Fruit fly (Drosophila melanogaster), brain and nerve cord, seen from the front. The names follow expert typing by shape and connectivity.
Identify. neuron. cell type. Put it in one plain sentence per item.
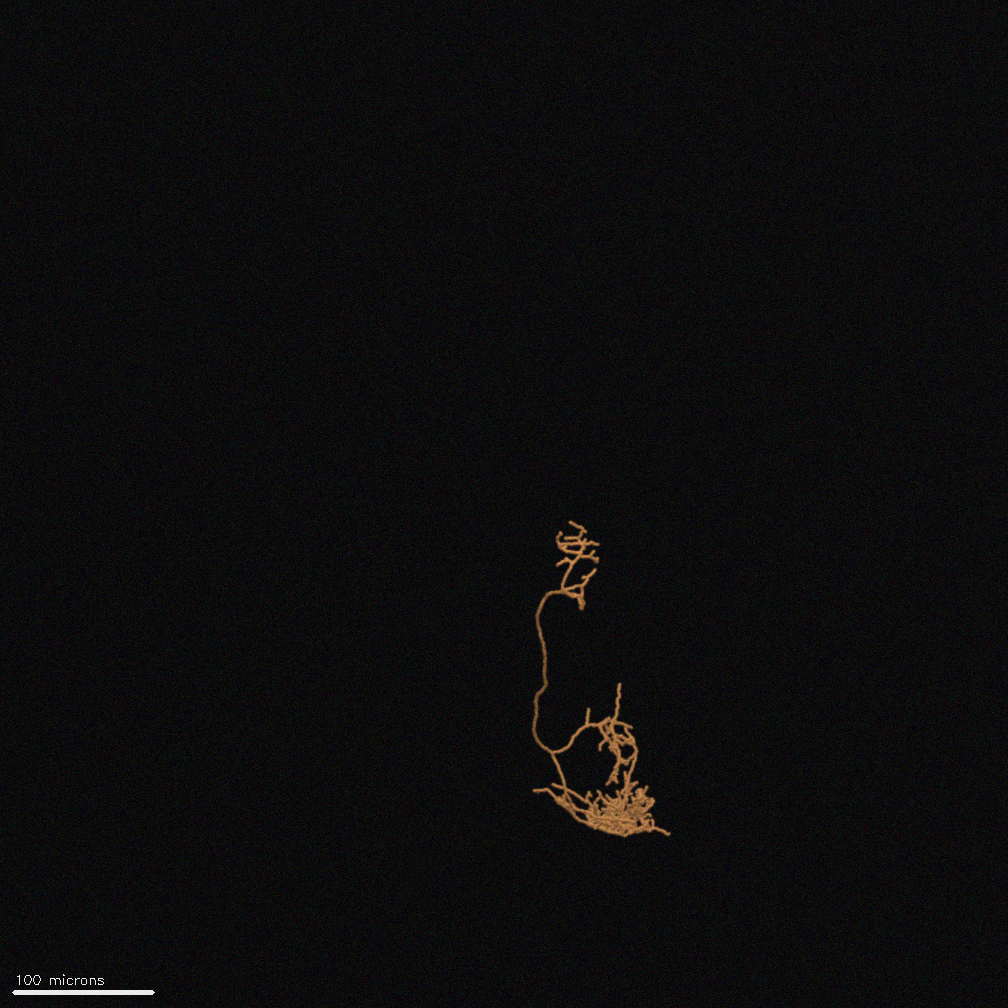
The cell type is AN01B004.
